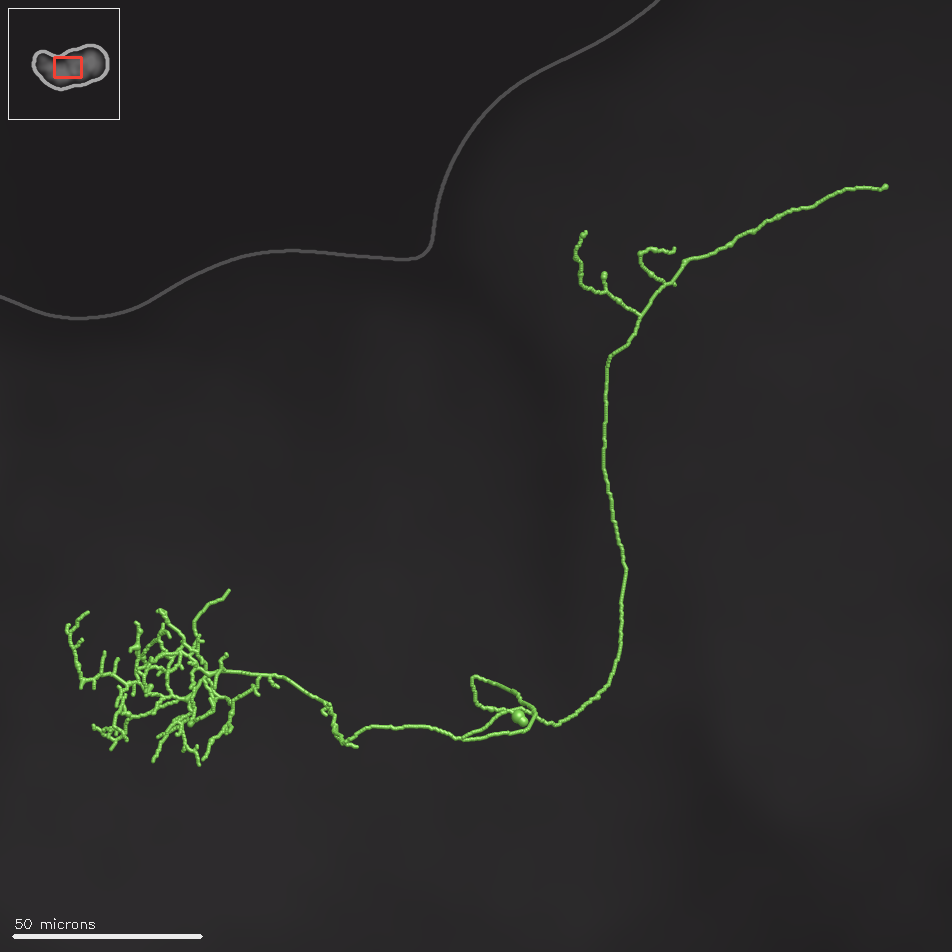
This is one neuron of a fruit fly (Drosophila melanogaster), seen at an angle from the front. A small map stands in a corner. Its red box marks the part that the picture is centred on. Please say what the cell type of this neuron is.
MeVP12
